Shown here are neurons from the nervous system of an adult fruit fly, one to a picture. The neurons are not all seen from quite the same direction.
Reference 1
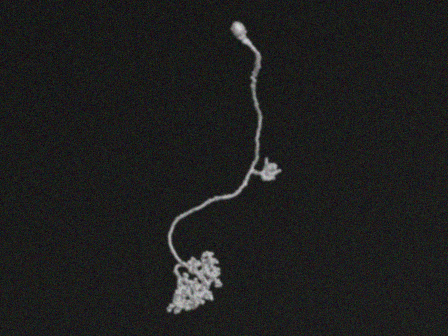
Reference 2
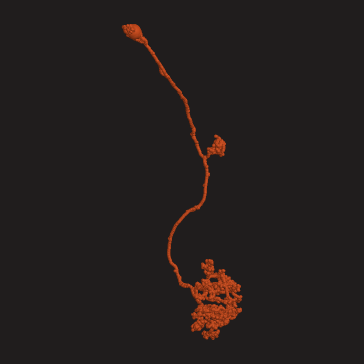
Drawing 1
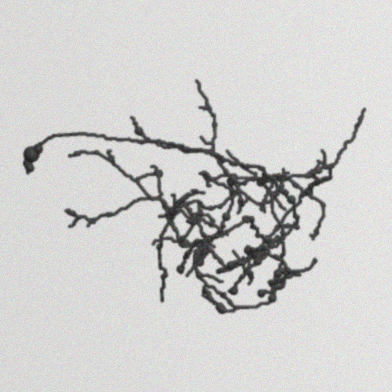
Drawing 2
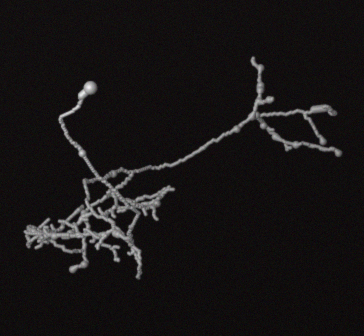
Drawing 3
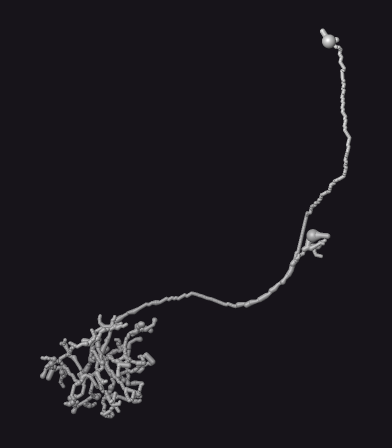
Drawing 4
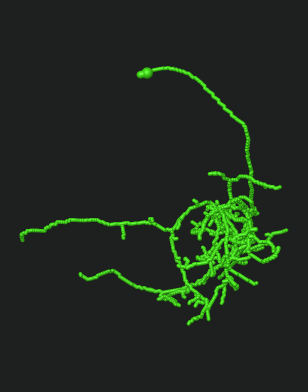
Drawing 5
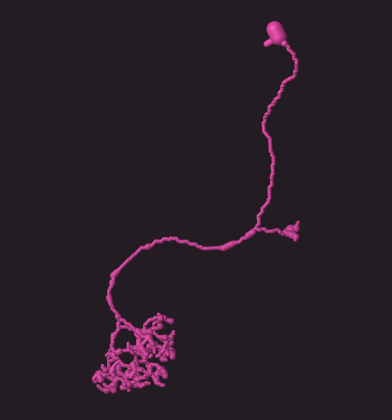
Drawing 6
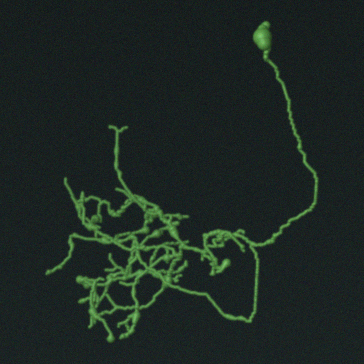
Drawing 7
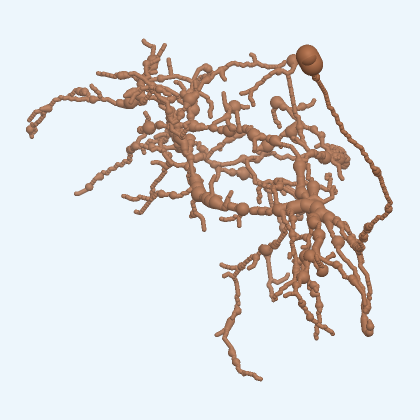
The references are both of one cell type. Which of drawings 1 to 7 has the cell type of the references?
5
